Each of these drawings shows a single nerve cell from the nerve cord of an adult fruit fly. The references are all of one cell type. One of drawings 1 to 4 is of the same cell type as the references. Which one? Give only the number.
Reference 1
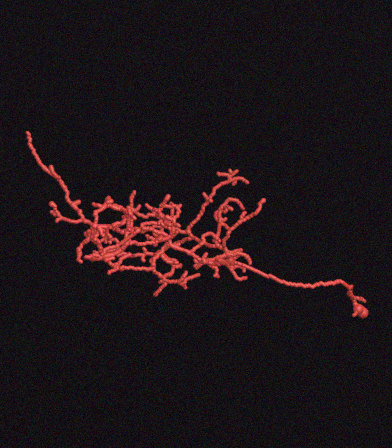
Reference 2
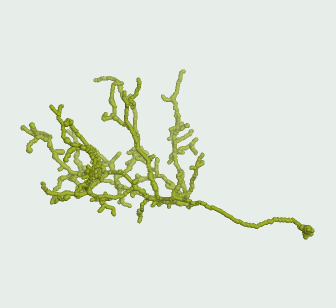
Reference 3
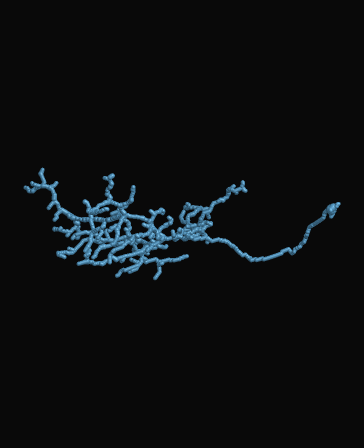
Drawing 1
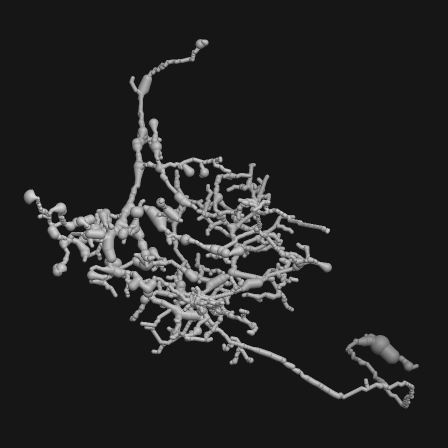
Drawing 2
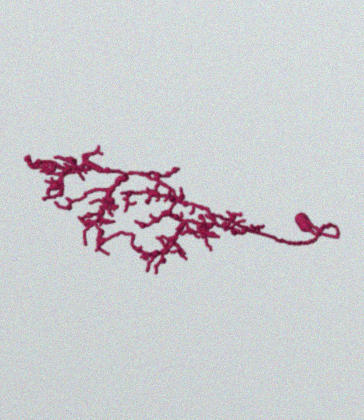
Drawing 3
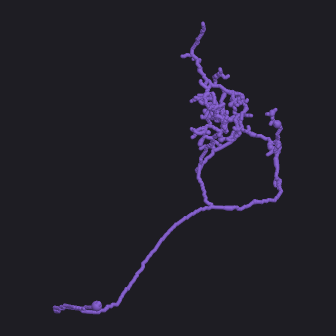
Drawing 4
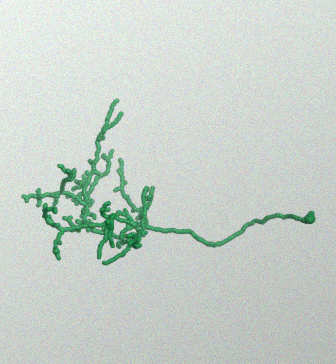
4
